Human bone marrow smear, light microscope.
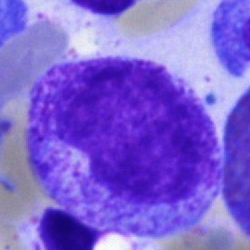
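Promyelocyte: look at the cell in the middle of the smear. Notice that the nucleus fills most of the cell; the cytoplasmic rim is widest along the lower left. The chromatin is finely stippled purple, without coarse dark blocks. Many small reddish-purple granules are scattered through the cytoplasm. In the nuclear indentation at the lower left, look for a paler, less granular patch.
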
